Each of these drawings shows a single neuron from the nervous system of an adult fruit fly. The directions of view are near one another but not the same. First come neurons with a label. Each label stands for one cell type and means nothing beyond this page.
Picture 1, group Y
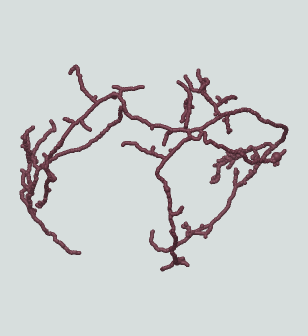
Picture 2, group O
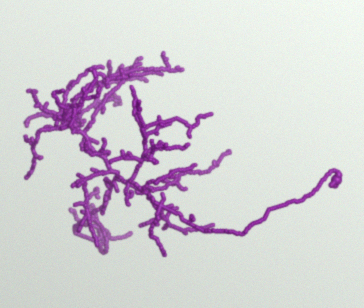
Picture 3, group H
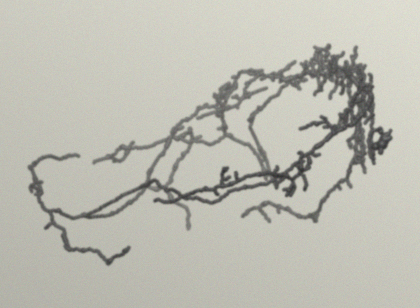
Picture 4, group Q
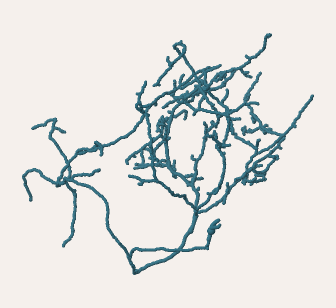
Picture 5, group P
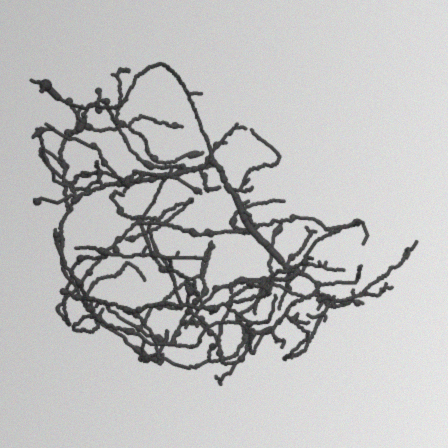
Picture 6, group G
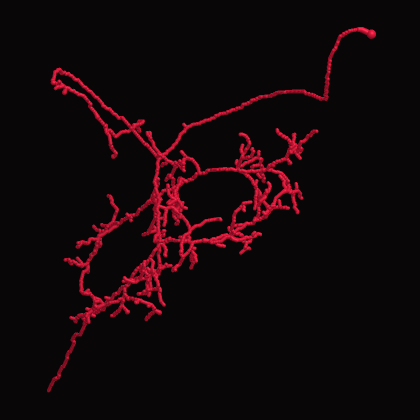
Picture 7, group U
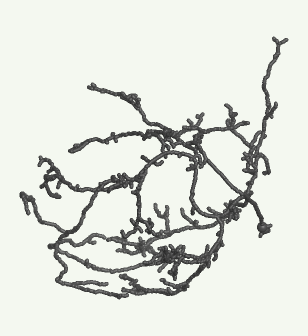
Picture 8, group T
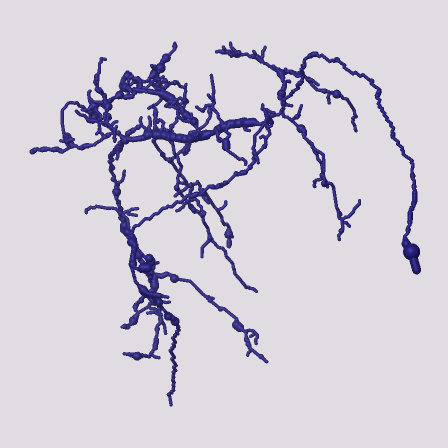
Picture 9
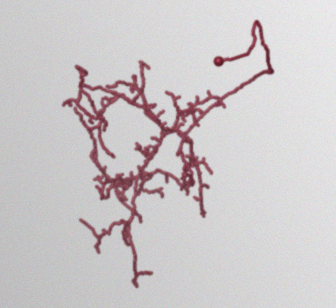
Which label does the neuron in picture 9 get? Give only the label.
group T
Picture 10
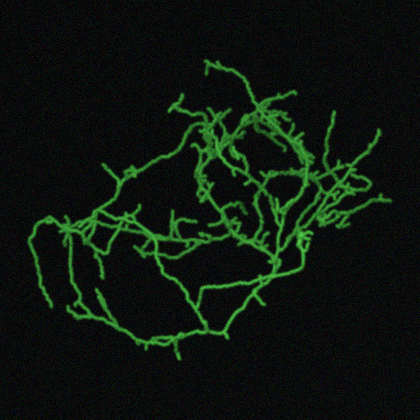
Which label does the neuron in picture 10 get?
group Q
